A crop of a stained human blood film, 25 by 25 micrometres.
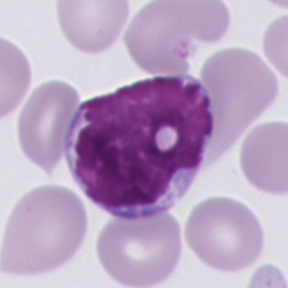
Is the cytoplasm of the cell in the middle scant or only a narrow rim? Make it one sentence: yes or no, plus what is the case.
Yes, the cytoplasm of this cell is scant.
